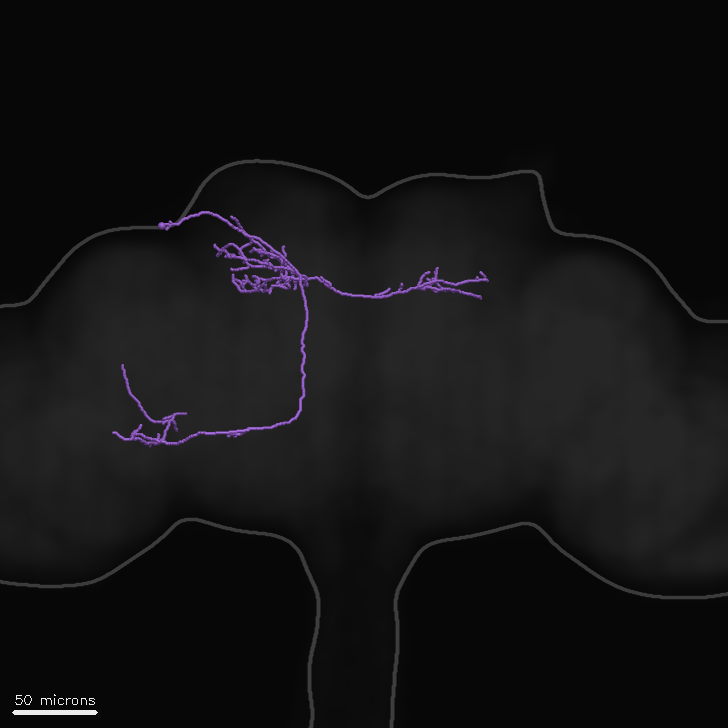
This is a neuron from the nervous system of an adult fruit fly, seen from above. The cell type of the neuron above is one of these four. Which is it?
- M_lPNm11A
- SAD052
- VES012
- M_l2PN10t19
M_lPNm11A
